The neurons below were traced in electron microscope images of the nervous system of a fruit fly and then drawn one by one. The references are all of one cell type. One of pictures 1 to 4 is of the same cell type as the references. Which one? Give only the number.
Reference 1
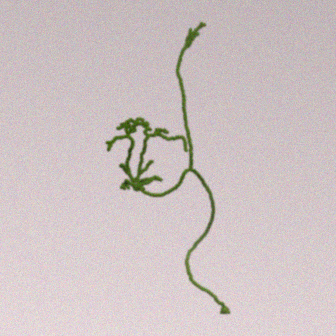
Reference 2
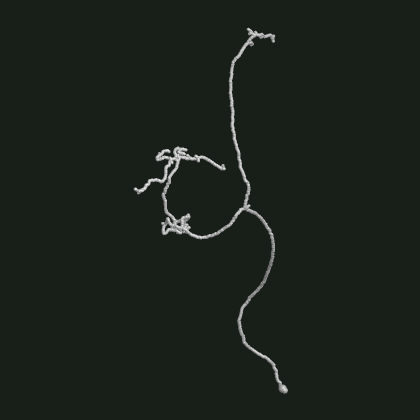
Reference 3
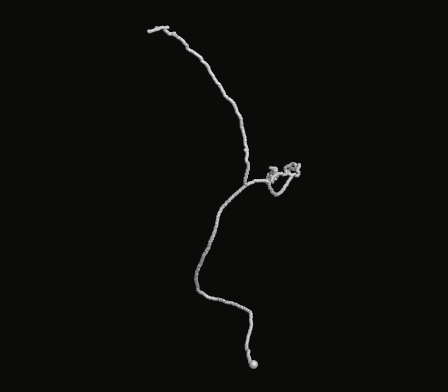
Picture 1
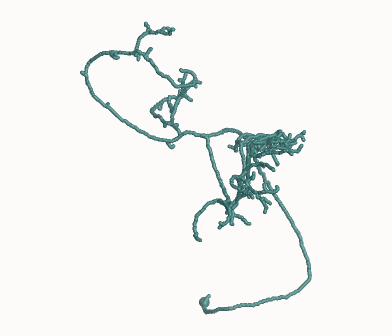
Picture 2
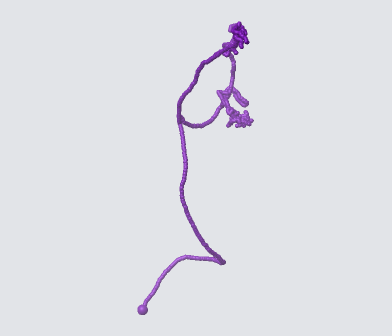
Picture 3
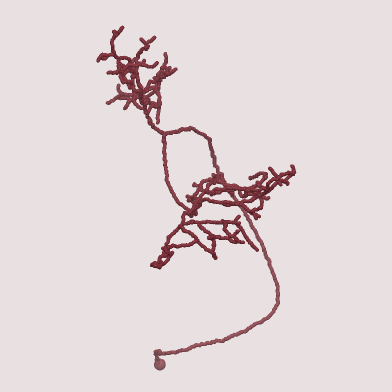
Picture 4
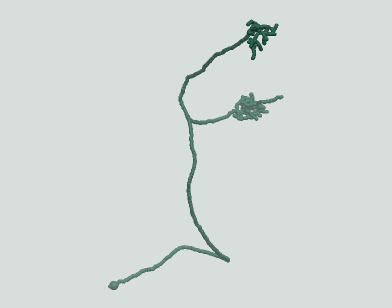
2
